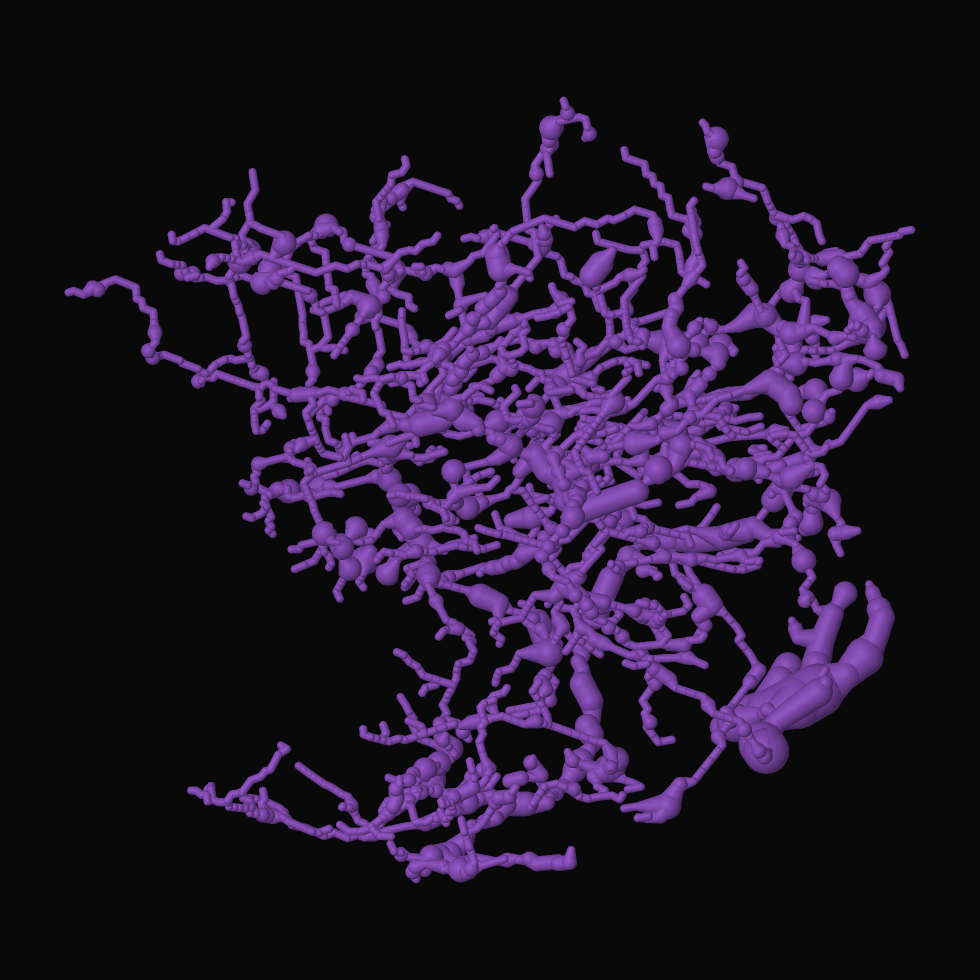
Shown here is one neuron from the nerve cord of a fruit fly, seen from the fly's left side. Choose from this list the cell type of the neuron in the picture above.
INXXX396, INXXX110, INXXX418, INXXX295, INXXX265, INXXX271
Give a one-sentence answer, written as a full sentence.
The cell type that fits this neuron is INXXX271.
